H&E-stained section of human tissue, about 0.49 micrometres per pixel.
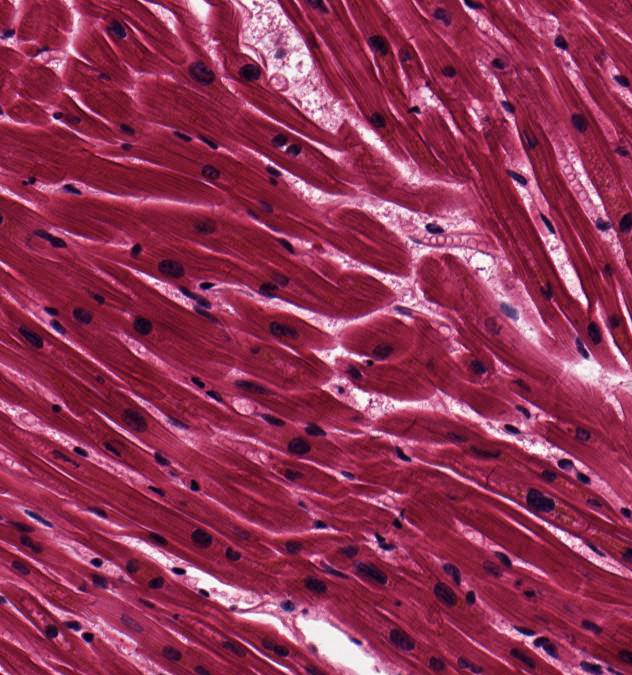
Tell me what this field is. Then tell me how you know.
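This field shows myocardium. What decides it is fibres that branch and join their neighbours, each with oval nuclei set centrally, and cytoplasm stained deep pink-red with fine striations.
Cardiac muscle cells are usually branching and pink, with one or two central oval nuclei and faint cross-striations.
Small, dark, slender nuclei lie in the narrow spaces between the fibres.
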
